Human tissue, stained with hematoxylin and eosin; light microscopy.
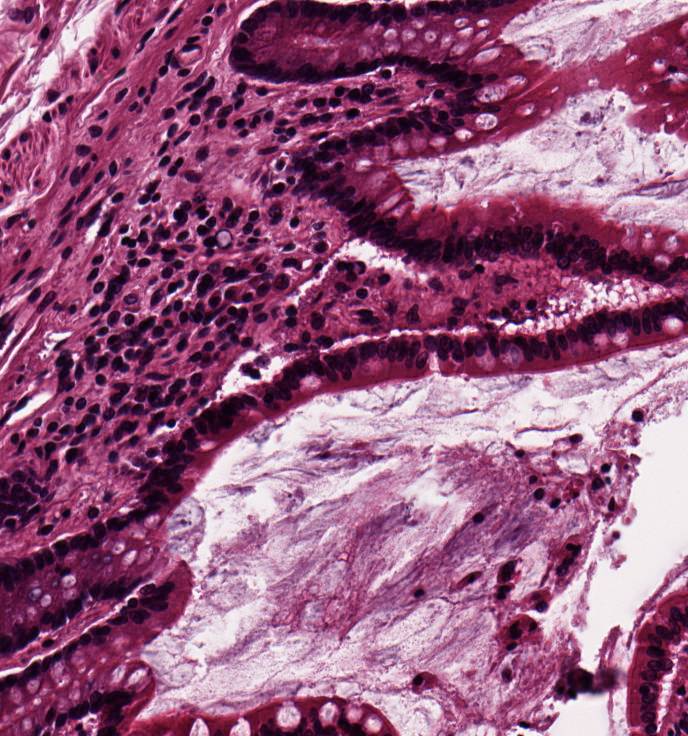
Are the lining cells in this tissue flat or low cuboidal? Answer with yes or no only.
No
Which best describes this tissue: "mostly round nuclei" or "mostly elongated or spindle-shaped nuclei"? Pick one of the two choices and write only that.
Mostly elongated or spindle-shaped nuclei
